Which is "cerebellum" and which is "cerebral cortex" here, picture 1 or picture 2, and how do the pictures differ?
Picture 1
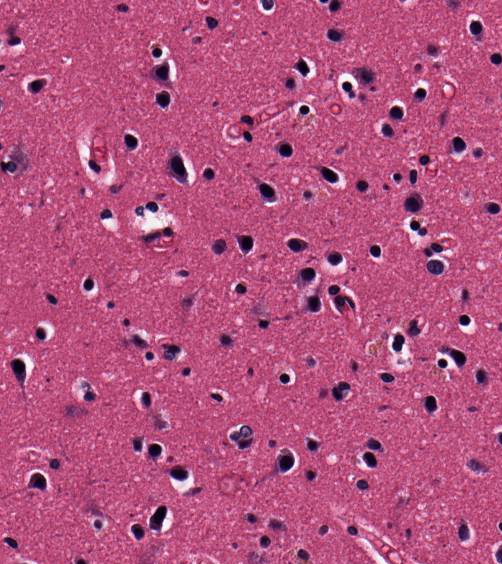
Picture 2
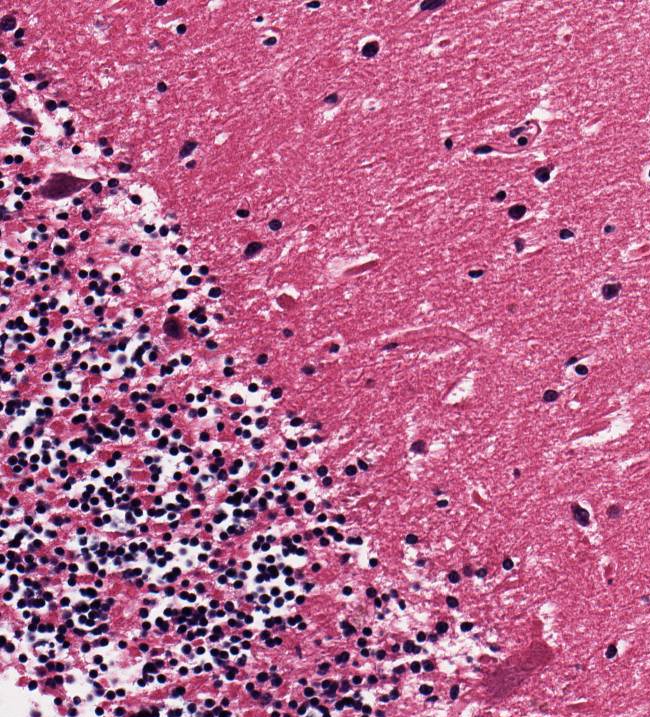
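Cerebral cortex appears in picture 1; cerebellum in picture 2. In picture 1, cells lie singly and fairly evenly scattered in a uniform, finely granular pink matrix, without glands, tubules or other organised units. Numerous small, round, dark nuclei with scant cytoplasm lie among larger cells. Picture 2 has a diagonal border between a lower left packed with small, round, dark nuclei with very little cytoplasm and a sparsely cellular upper right of finely fibrillary pink neuropil. A few large cell bodies with abundant cytoplasm lie singly, widely spaced, along that border.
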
